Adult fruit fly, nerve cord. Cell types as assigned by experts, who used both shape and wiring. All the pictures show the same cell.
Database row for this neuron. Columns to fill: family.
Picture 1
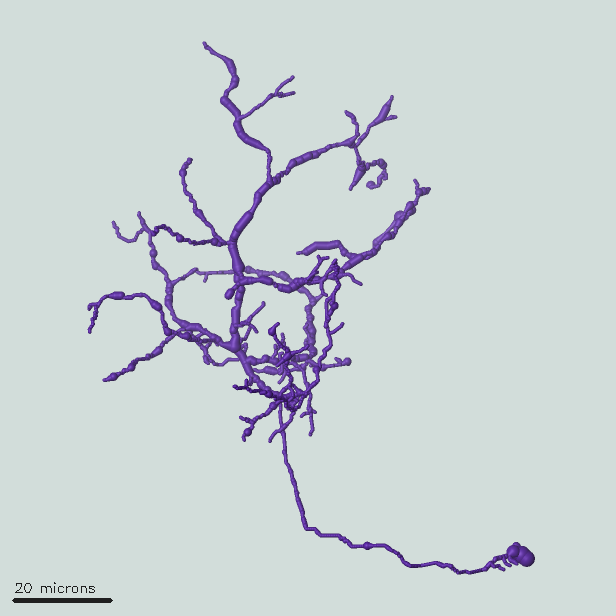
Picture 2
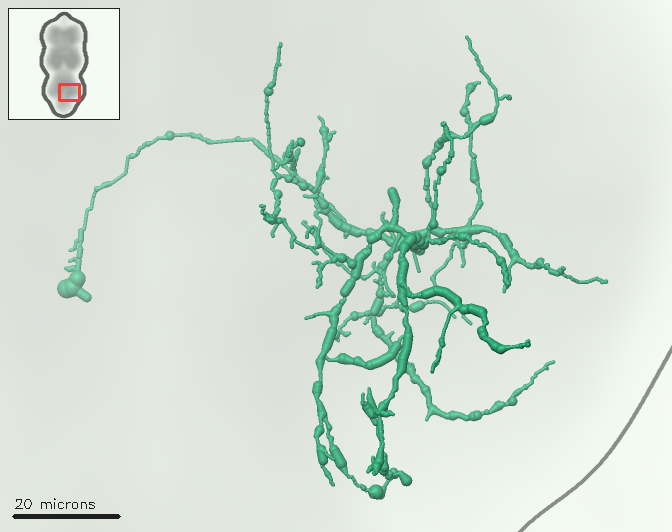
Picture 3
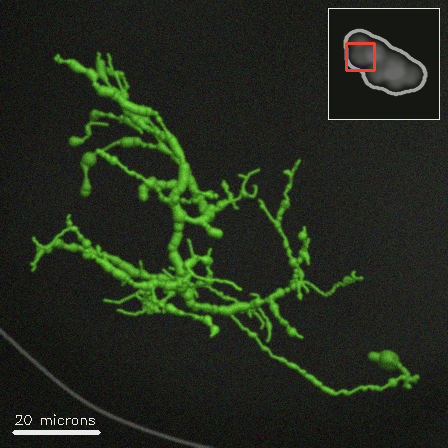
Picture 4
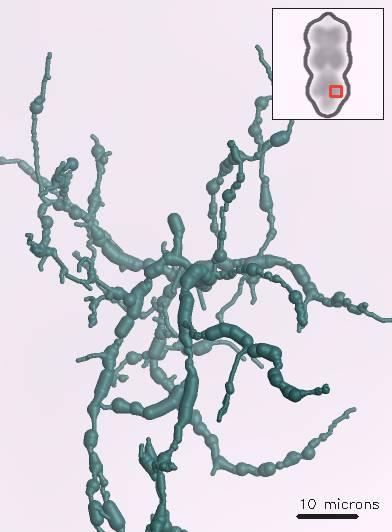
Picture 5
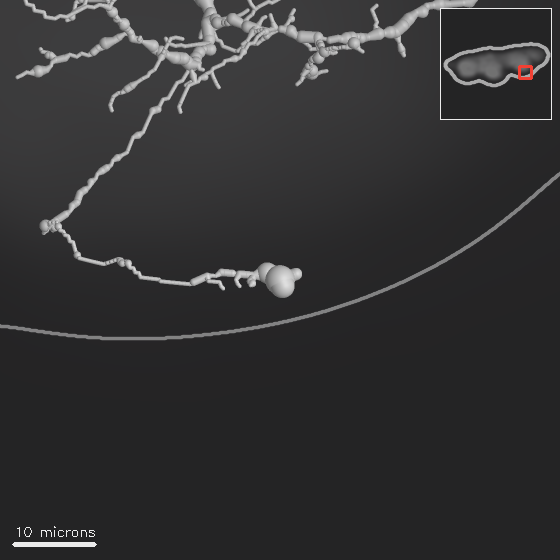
hemilineage 13B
